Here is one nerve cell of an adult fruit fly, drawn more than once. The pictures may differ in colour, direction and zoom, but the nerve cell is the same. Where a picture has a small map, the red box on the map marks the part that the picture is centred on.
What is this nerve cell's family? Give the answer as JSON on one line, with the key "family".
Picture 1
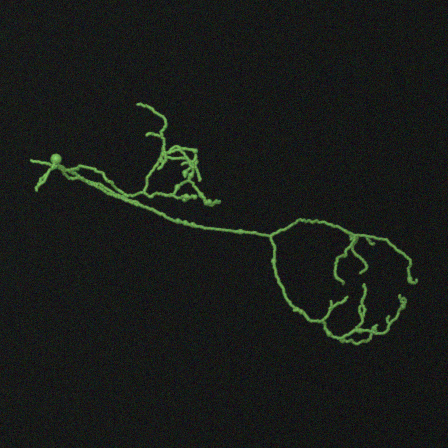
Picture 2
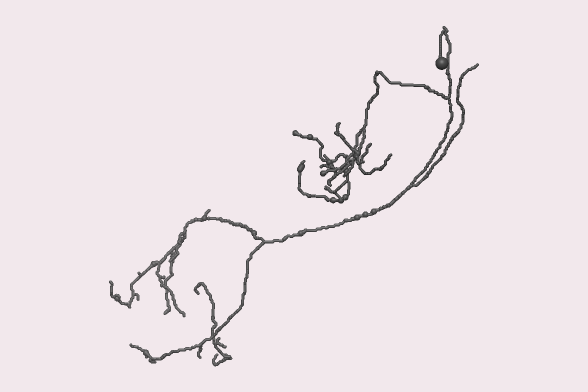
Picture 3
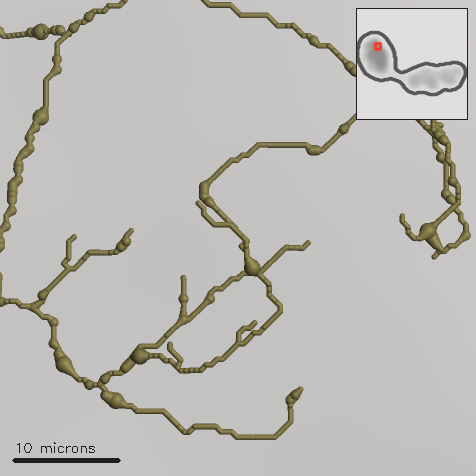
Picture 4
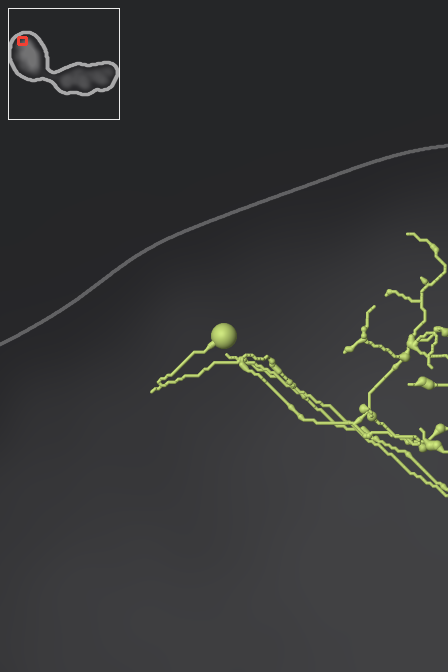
{"family": "hemilineage LHd1"}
